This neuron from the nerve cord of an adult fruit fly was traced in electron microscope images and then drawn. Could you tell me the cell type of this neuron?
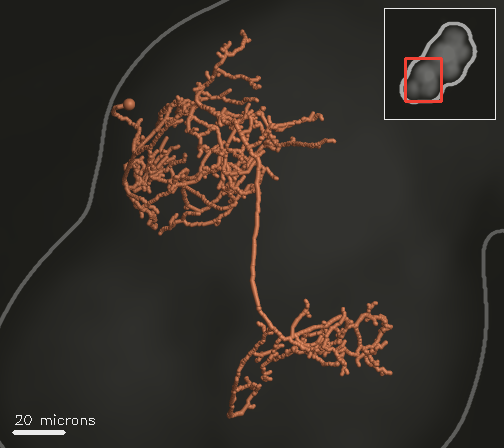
INXXX251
